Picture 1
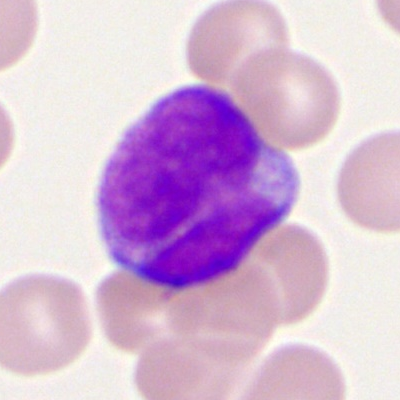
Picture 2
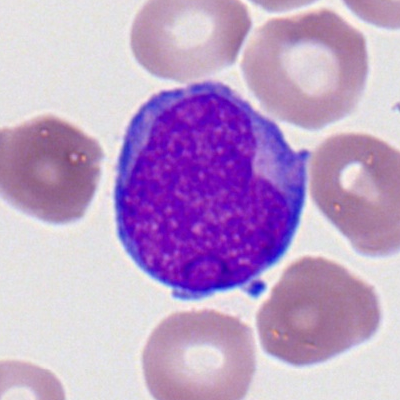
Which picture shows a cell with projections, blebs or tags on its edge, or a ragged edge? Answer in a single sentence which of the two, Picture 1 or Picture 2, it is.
The cell in Picture 2 has a rough outline.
